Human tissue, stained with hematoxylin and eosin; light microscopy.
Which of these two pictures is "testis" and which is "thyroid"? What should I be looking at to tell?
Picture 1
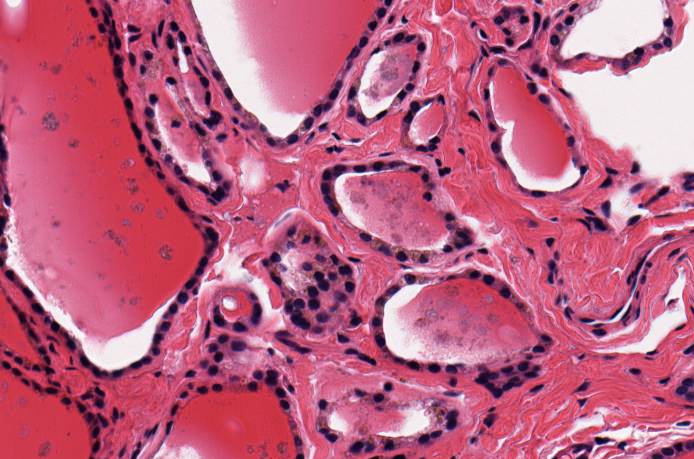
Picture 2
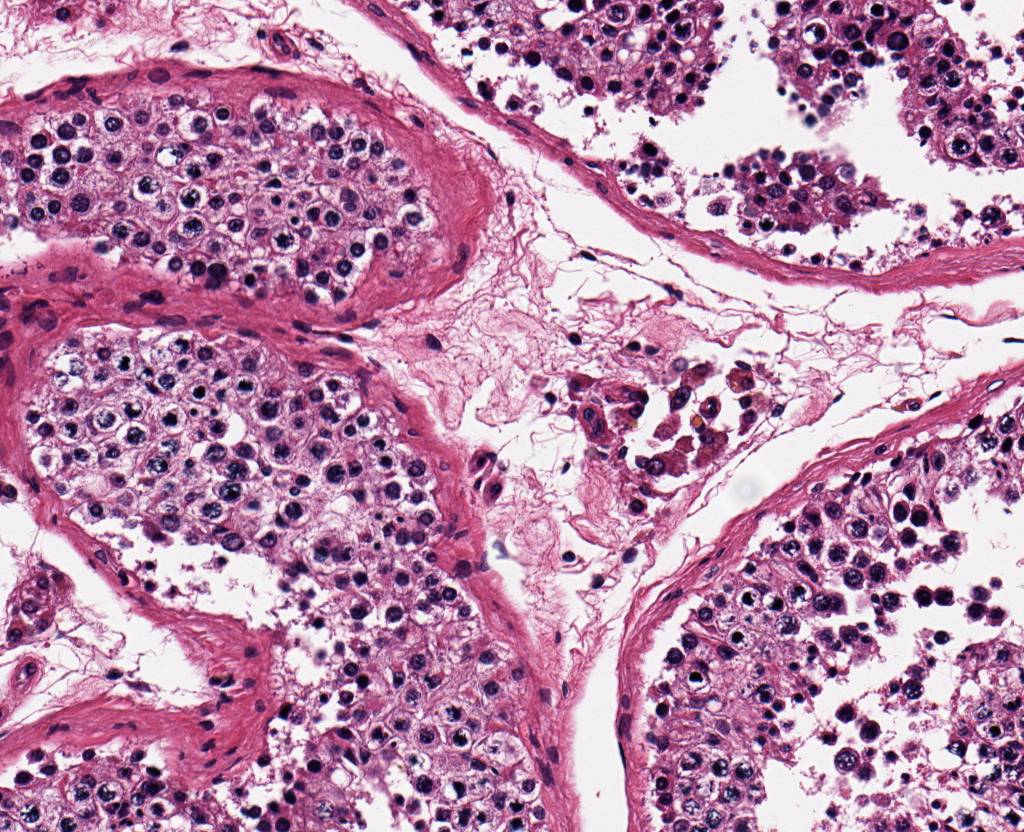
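Thyroid is the first picture, testis the second. The thyroid field is made of closed, rounded follicles of very uneven size, each lined by one layer of flattened to low cuboidal cells. Homogeneous deep pink colloid fills the large ones, and wavy collagenous bands separate them. The testis shows cut tubules packed with many layers of germ cells, many of them large round spermatocytes with coarse dark chromatin. A small cluster of polygonal Leydig cells with abundant deep-pink cytoplasm, some holding golden-brown granules, sits in the interstitium just right of centre.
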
